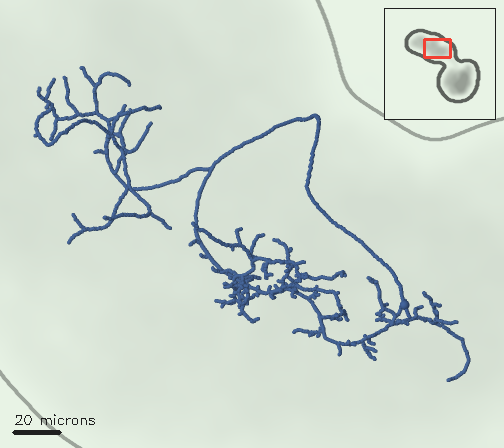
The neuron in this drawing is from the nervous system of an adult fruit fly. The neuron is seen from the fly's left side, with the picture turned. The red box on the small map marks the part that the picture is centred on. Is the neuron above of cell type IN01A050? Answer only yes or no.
yes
